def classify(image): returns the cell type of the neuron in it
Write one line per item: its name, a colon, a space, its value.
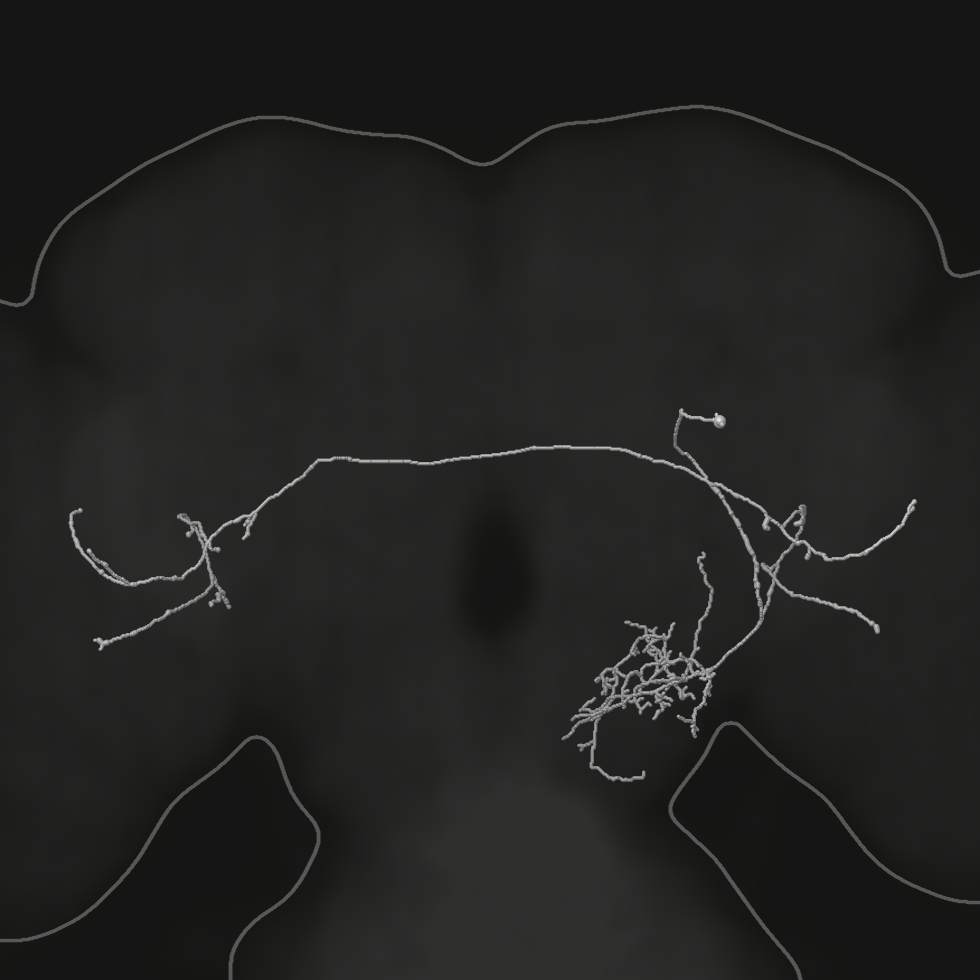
cell type: PVLP046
